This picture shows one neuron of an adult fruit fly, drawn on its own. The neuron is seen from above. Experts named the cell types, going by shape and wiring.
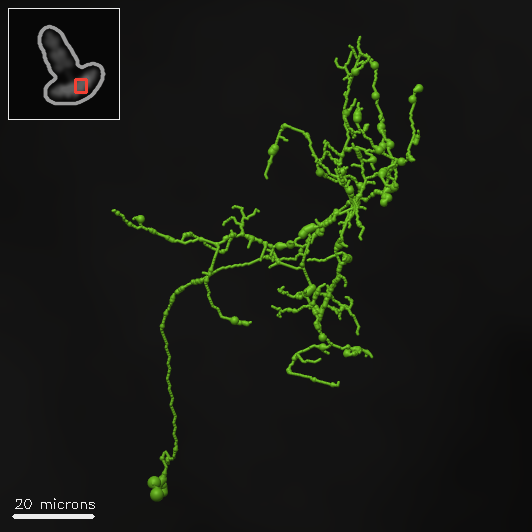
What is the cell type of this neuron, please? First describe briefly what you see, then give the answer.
By the scale bar it is about 120 microns tall in this view. Dozens of branch ends can be seen. It is a central-brain intrinsic neuron. The cell type is CB3745.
